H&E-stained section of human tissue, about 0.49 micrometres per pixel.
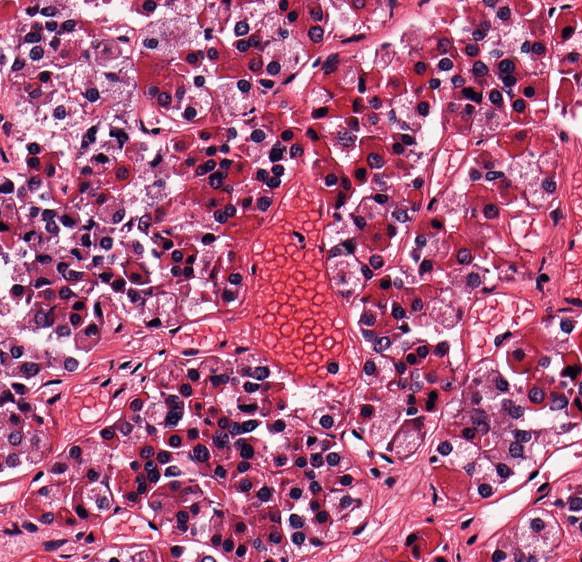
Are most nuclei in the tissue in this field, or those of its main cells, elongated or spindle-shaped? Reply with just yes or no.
No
